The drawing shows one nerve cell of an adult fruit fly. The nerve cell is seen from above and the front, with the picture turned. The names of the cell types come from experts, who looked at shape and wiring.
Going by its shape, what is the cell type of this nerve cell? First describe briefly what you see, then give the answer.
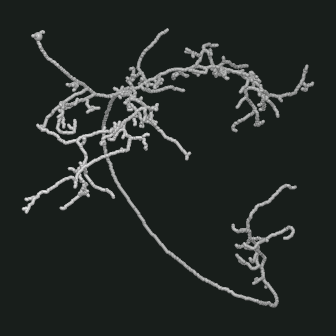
The cell body is at the upper left of the picture. The picture shows dozens of branch ends. This is a nerve-cord intrinsic neuron. The cell type is IN01A053.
